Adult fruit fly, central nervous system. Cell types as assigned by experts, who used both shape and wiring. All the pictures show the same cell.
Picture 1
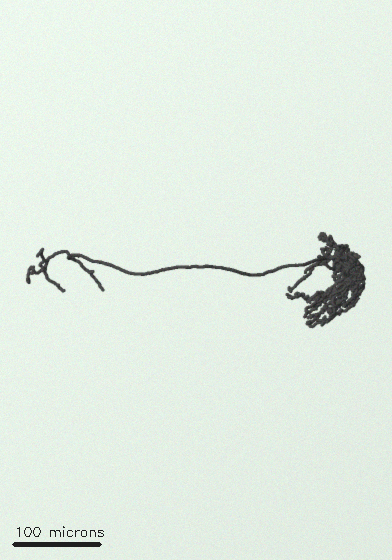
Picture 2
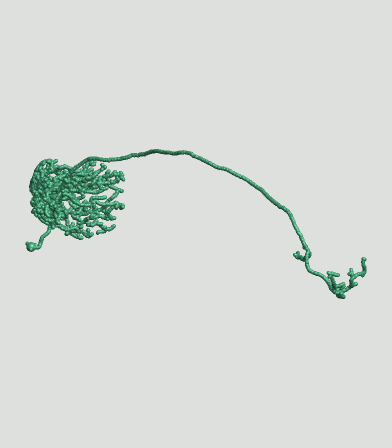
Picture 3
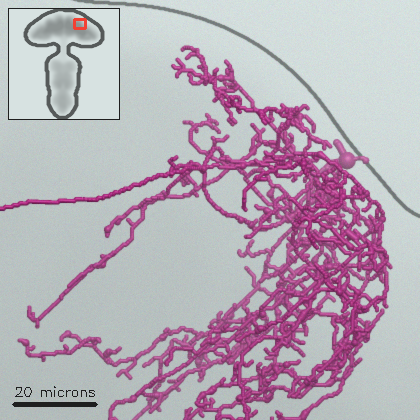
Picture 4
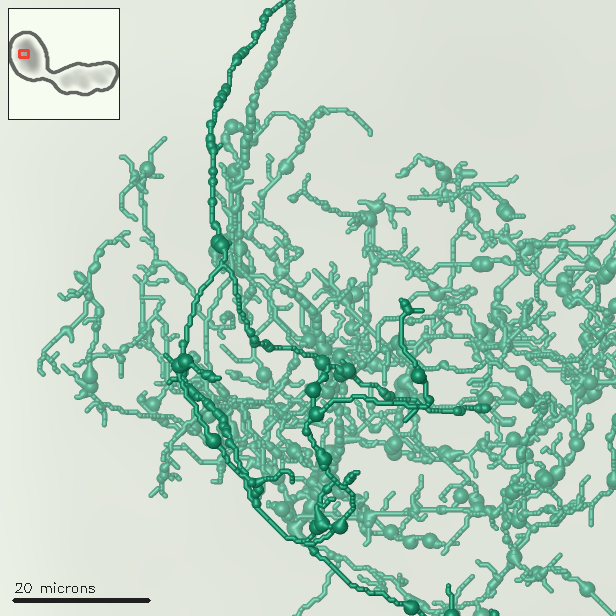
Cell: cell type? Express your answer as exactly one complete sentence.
The cell type designation of this neuron is CB3667.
